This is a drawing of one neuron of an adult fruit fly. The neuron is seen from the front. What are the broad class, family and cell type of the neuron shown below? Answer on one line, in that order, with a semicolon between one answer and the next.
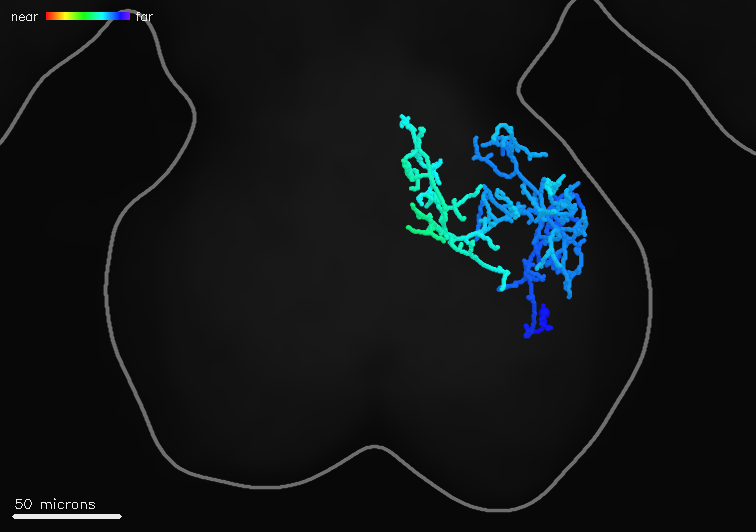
nerve-cord intrinsic neuron; hemilineage 13A; IN13A026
